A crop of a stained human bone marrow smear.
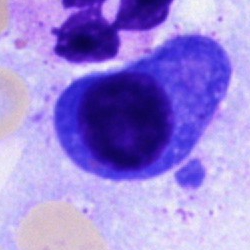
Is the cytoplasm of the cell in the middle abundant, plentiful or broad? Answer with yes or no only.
Yes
